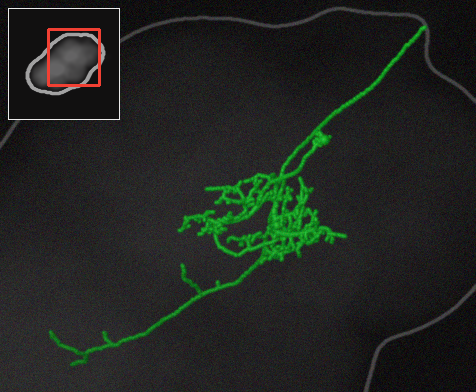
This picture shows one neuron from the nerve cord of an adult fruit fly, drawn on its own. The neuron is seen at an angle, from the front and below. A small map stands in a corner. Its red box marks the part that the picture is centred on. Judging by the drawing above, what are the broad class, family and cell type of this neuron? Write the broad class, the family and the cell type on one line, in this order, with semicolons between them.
ascending neuron; hemilineage 10B; AN10B019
